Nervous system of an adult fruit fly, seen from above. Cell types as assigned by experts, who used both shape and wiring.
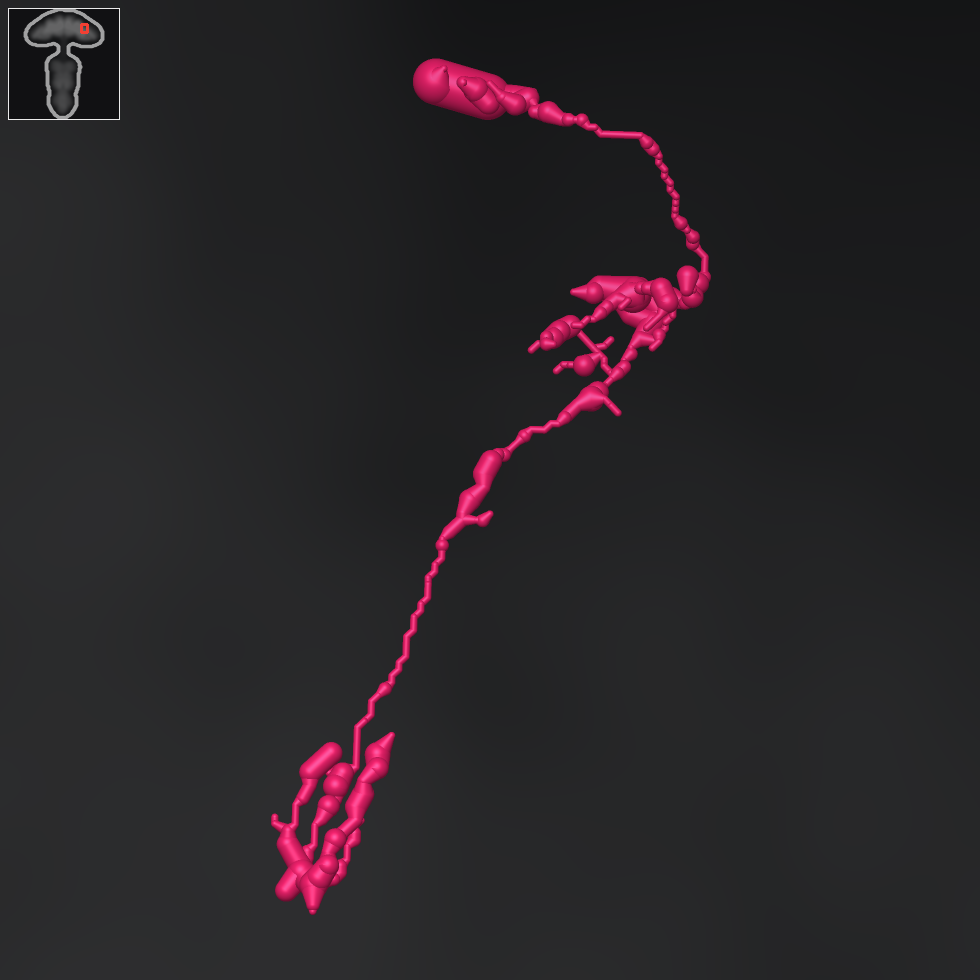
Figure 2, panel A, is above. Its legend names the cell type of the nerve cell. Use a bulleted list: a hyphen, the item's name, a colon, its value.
- cell type: Mi1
